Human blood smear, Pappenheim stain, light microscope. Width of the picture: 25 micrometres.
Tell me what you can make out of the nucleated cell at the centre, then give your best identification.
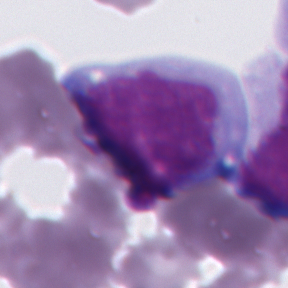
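Outline irregular and angular, not round. Nucleus large, filling most of the cell, lying off-centre toward the left. Cytoplasm pale blue, a rim widest on the right. Myeloblast.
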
